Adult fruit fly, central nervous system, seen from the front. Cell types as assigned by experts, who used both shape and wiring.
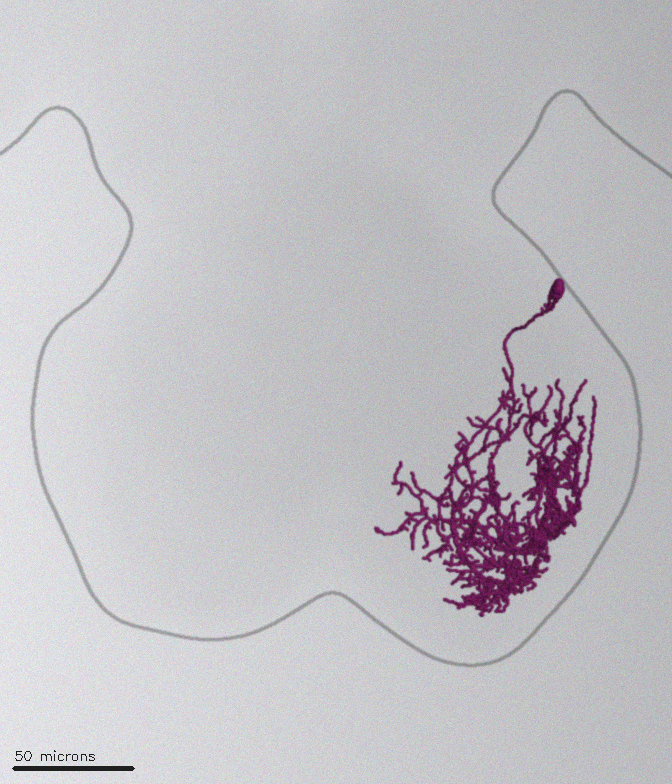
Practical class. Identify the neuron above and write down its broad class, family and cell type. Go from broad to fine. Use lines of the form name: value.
broad class: nerve-cord intrinsic neuron
family: hemilineage 19A
cell type: IN19A030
